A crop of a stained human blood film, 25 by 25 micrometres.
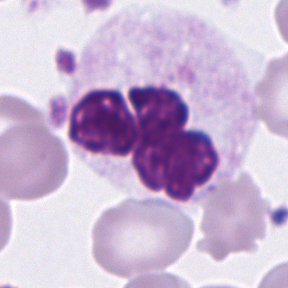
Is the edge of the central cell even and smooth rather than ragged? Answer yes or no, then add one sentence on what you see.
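Yes. The cell has a roughly round, smooth outline.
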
